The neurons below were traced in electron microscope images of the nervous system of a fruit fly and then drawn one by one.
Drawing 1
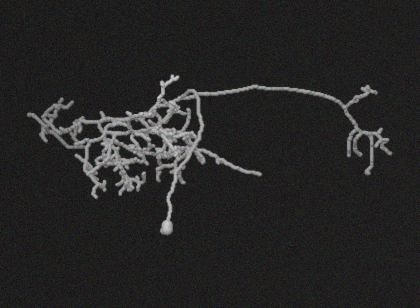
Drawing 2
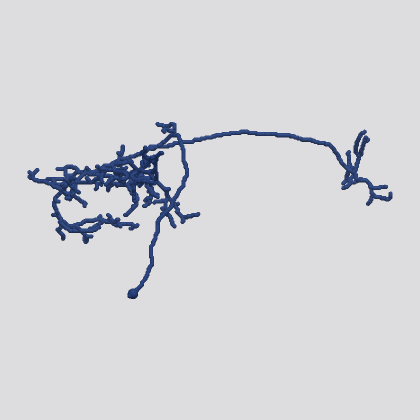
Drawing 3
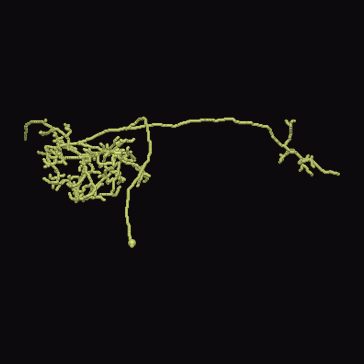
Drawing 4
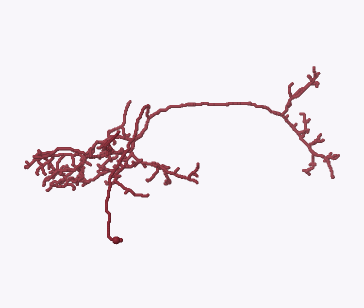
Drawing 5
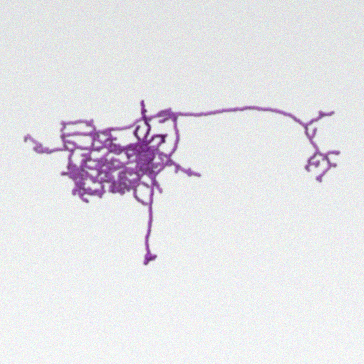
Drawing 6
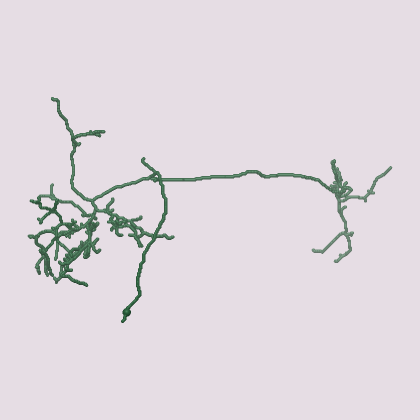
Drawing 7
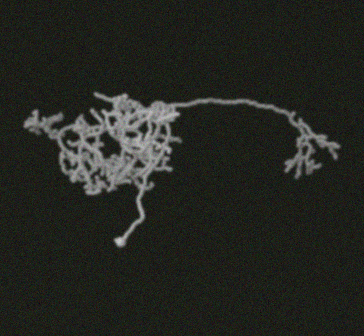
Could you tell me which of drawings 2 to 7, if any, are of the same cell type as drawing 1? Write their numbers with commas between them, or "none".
2, 3, 5, 7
